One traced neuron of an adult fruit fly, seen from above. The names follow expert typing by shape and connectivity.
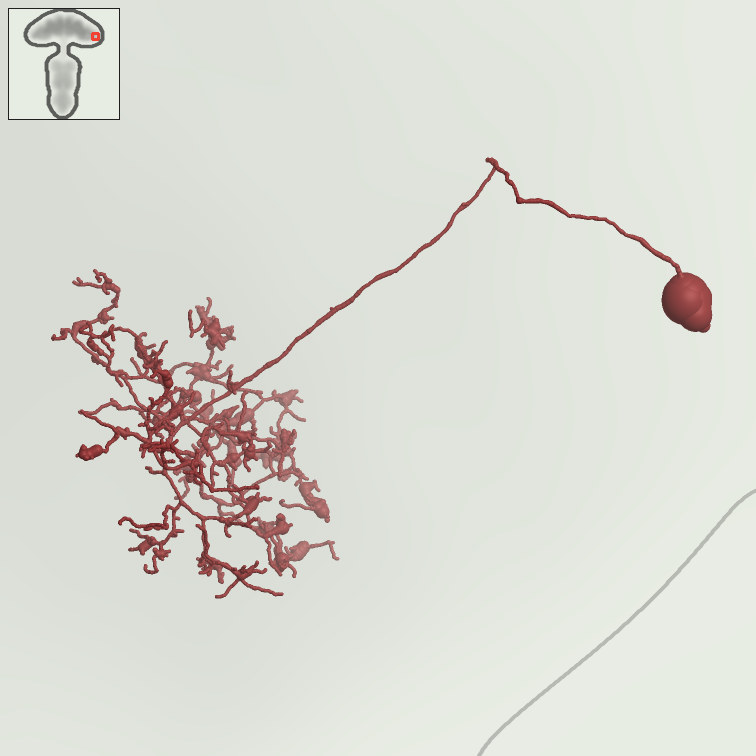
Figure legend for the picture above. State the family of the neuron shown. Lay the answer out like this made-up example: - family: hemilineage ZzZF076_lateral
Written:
- family: Cm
